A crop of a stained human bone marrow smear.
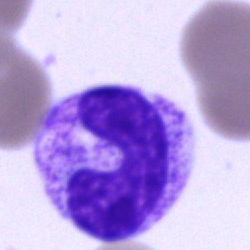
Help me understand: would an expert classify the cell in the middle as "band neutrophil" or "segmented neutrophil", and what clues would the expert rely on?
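It is a band neutrophil. The nucleus is deeply indented into a curved, horseshoe-like shape whose notch opens to the left, and pale lilac cytoplasm fills that notch. The chromatin is dense and dark purple, and fine purple granules are scattered through the cytoplasm.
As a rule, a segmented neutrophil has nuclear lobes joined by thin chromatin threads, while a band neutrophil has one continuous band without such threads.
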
